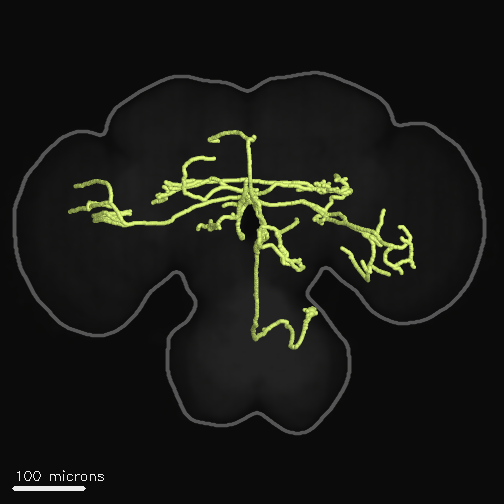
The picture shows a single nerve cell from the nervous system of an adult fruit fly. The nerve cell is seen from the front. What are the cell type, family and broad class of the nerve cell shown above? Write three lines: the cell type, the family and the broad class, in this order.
AN09A005
hemilineage 09A
ascending neuron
